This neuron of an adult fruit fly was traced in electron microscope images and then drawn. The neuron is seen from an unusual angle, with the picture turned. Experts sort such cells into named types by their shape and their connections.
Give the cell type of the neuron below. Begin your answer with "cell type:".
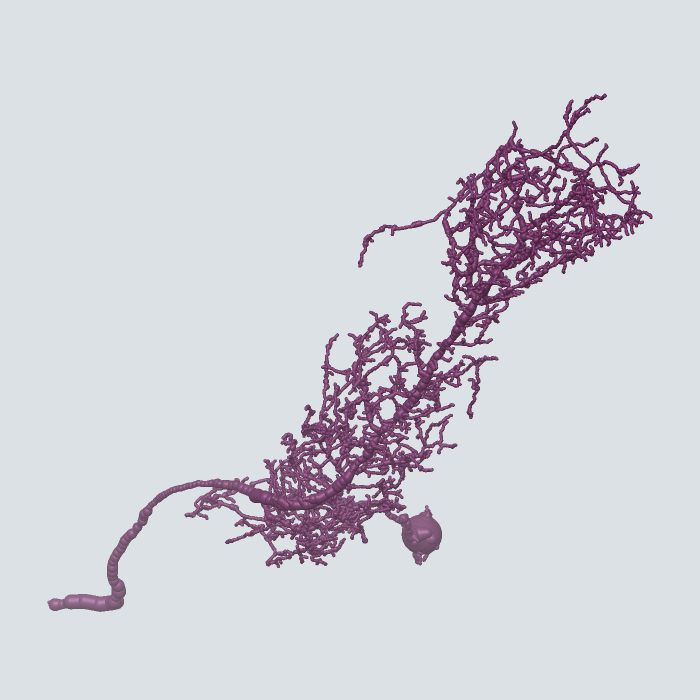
cell type: MNhm42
